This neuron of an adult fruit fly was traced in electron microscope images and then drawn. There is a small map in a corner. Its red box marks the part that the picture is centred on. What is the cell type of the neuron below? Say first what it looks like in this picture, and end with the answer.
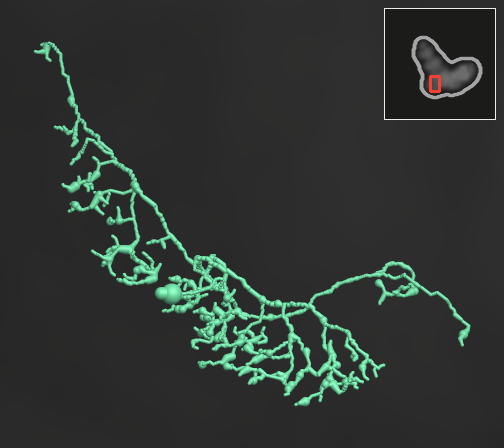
Dozens of branch ends can be seen. In this view it is about as wide as it is tall. It is an optic-lobe intrinsic neuron. It is of cell type Tlp14.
